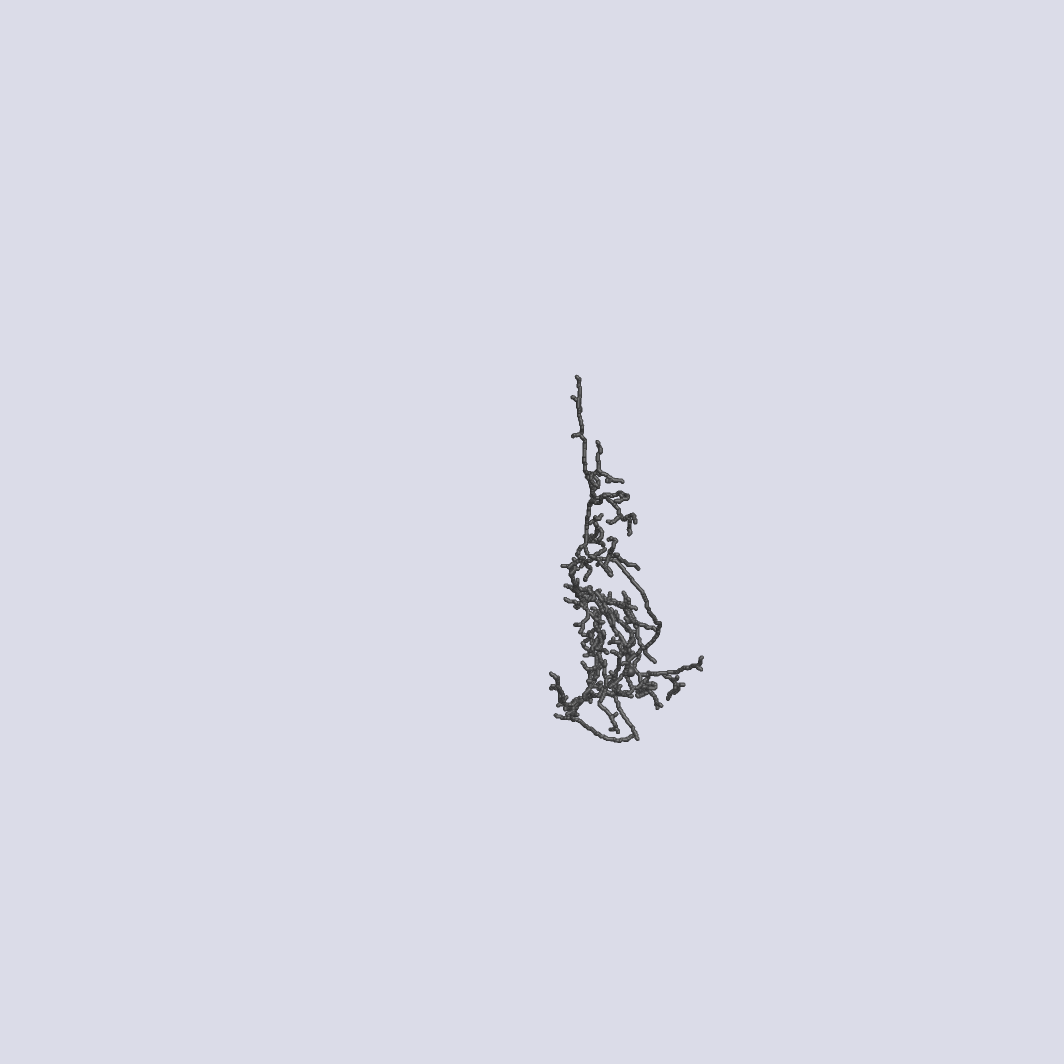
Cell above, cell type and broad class: IB022; central-brain intrinsic neuron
